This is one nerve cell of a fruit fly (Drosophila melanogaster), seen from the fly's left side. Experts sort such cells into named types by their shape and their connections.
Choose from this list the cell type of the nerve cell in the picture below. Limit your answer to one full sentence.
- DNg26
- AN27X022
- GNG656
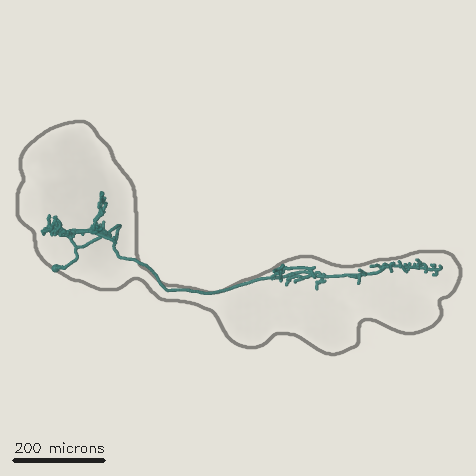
It is as DNg26 that this nerve cell is typed.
